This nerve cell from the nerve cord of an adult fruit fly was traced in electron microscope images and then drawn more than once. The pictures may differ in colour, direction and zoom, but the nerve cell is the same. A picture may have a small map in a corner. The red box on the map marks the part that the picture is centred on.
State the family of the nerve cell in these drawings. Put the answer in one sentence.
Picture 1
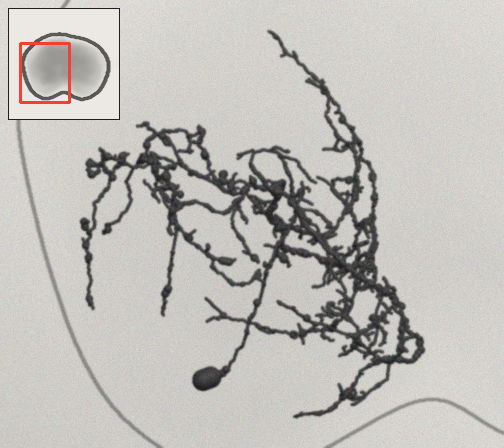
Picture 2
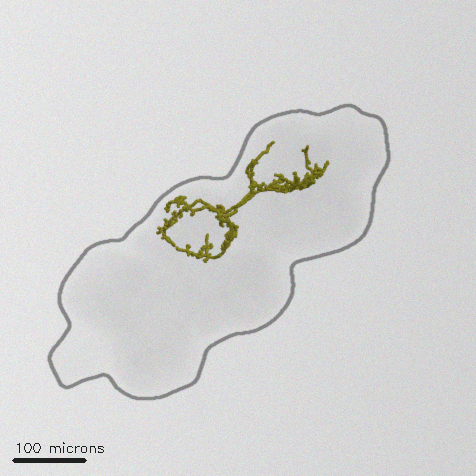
The family is hemilineage 03A.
